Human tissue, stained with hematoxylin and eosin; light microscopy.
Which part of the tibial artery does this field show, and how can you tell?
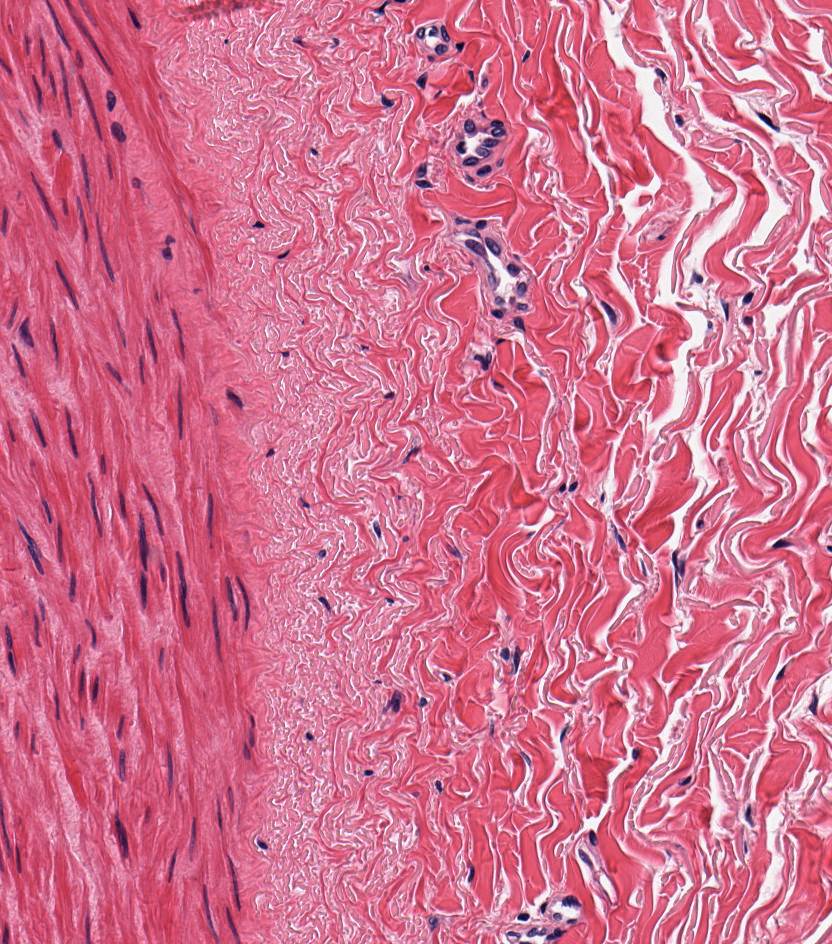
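Tunica adventitia, checked point by point. First check: the right of the field is thick, wavy, deeply eosinophilic collagen, with sparse small, dark, elongated fibroblast nuclei between the bundles.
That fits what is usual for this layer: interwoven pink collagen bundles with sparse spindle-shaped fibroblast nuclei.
Second check: the collagen is coarse and its cells are few, which sets it apart from loose connective tissue. Also seen: a cellular band on the left and a pale, finely wavy band with few nuclei in the middle.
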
